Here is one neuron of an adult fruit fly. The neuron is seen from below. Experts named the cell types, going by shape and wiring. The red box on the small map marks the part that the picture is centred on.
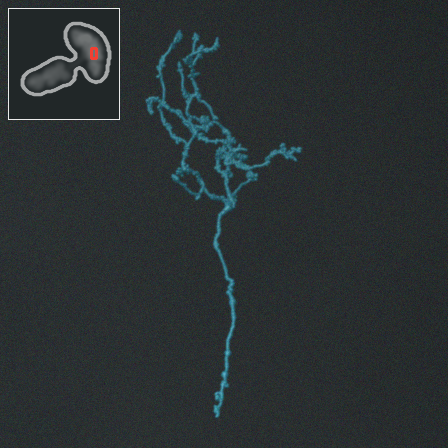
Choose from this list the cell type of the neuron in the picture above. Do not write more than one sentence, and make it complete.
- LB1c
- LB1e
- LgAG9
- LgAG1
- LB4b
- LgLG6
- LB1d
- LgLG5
Included in the cell type LB1c is this neuron.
